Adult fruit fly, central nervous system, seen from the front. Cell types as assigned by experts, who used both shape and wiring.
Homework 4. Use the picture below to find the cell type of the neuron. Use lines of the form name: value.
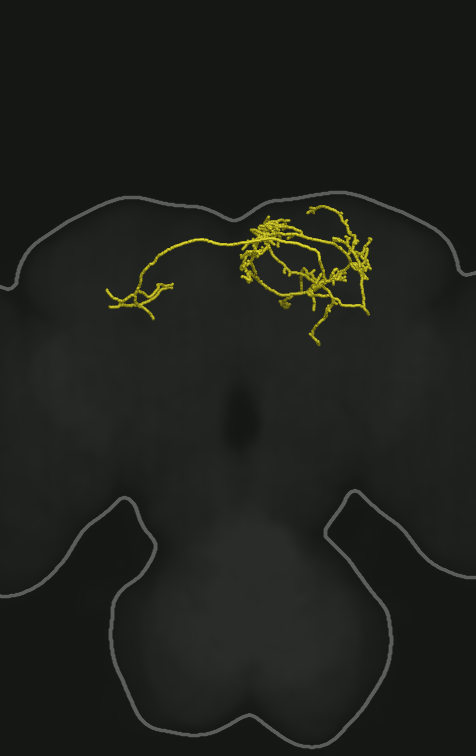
cell type: pC1_15a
